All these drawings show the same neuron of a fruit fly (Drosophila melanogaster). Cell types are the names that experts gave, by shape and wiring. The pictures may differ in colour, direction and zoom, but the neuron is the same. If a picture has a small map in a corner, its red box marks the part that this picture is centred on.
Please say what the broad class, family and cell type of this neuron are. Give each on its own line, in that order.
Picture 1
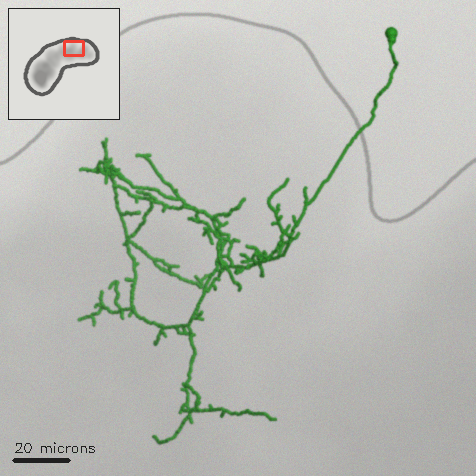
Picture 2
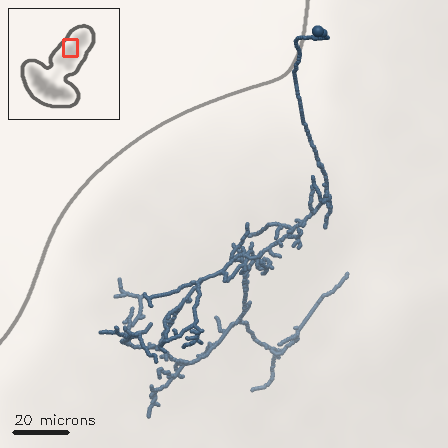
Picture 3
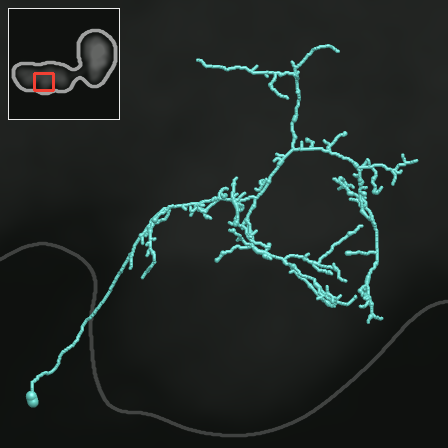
nerve-cord intrinsic neuron
hemilineage 21A
IN21A058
